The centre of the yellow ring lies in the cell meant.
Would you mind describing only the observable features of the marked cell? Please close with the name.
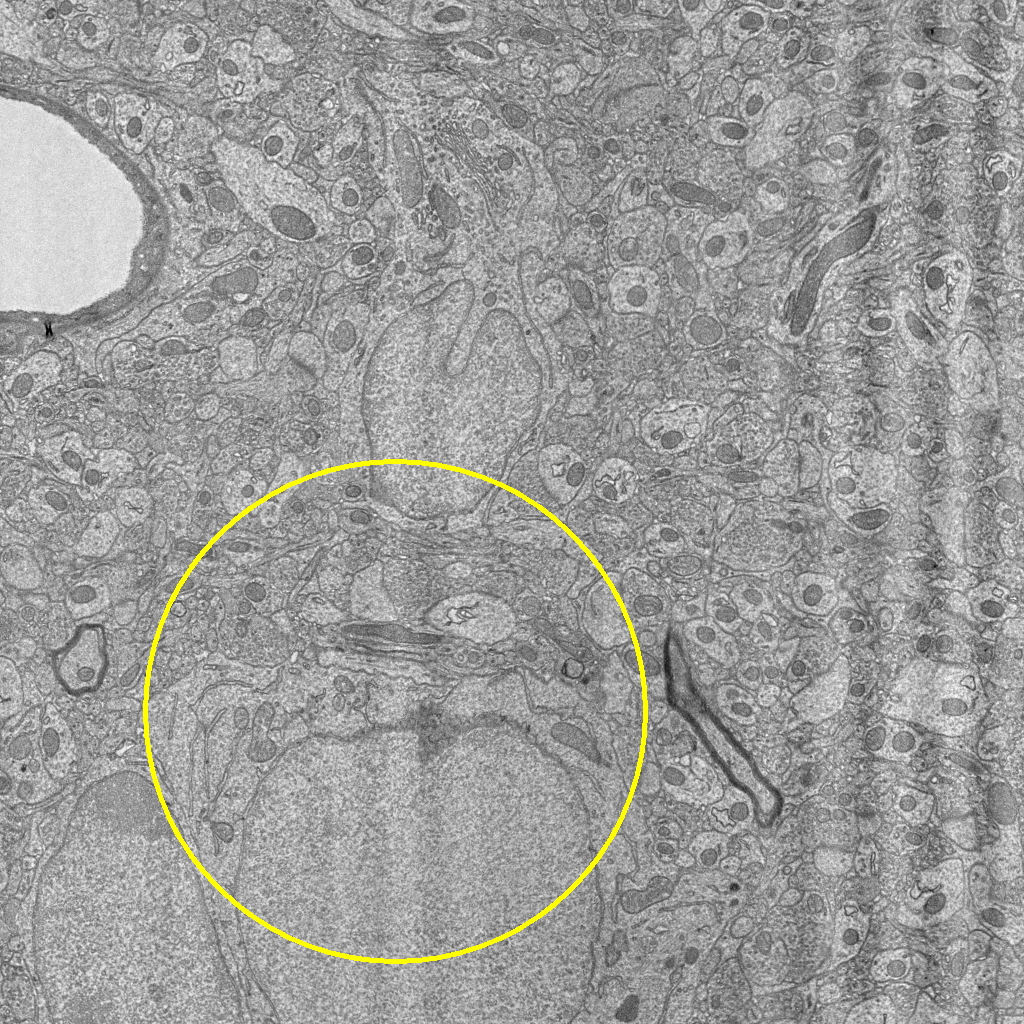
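Notice the nucleus running past the ring's lower edge. Its chromatin is pale and evenly dispersed, no dark clumps along the envelope. No nucleolus shows in the visible part. Above, neuropil full of small profiles presses on the body. This is an oligodendrocyte precursor cell.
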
